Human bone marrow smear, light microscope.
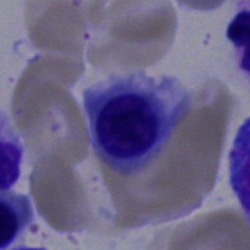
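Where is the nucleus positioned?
Toward the left side of the cell.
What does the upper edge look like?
Ragged, with small frayed projections.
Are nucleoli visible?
No.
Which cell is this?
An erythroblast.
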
